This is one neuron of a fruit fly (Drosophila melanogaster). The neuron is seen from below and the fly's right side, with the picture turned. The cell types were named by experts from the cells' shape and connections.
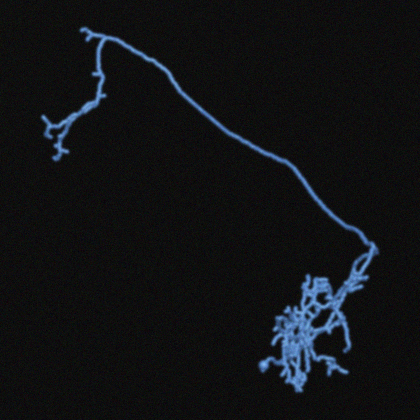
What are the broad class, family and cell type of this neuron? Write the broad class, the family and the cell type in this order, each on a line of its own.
central-brain intrinsic neuron
hemilineage VLPa2
CB4162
